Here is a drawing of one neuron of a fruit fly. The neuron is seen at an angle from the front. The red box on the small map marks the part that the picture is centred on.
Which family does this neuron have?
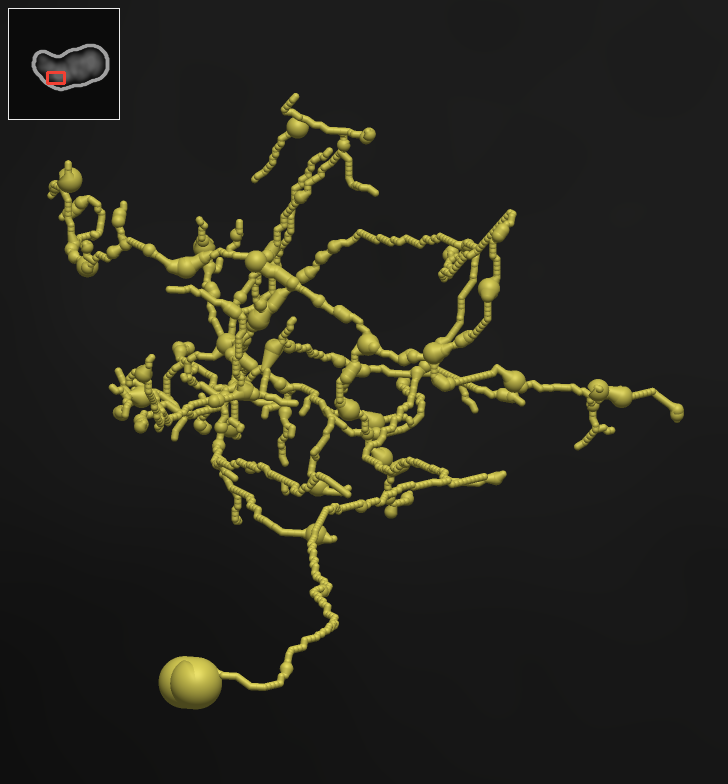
hemilineage 14A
